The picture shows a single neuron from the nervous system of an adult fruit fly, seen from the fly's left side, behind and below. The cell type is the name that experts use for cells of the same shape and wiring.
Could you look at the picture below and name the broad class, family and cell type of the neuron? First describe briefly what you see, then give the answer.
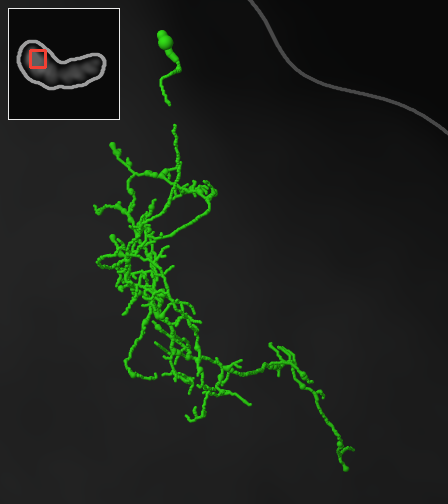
Dozens of branch ends can be seen. In this view it is taller than it is wide. It is a central-brain intrinsic neuron. The family is hemilineage VLPp&l1_anterior. The cell type is CL128_c.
